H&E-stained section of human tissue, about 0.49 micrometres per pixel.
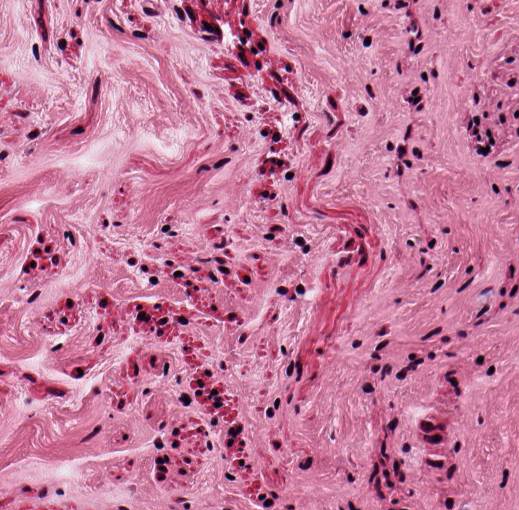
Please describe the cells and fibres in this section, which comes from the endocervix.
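Dense collagenous stroma, staining pink, makes up the entire field. Its collagen bundles are wavy and take varied directions. Sparse fibroblasts lie scattered between them, their nuclei dark and spindle-shaped to oval. No fat cells appear anywhere in the field.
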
